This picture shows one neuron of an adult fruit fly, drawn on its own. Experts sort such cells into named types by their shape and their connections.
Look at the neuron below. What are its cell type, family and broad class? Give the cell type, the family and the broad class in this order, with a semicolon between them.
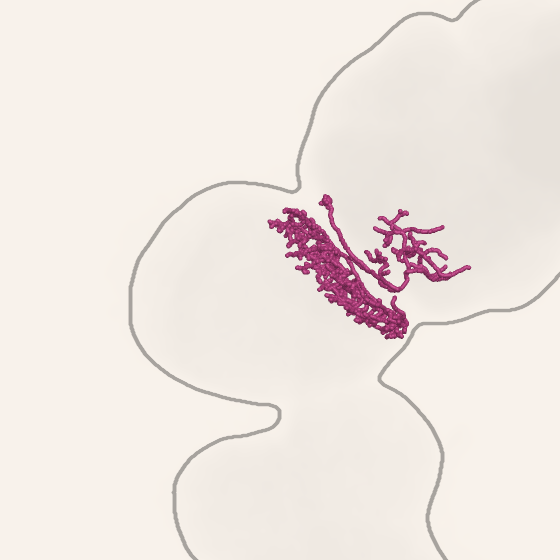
LoVP49; LoVP; visual projection neuron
